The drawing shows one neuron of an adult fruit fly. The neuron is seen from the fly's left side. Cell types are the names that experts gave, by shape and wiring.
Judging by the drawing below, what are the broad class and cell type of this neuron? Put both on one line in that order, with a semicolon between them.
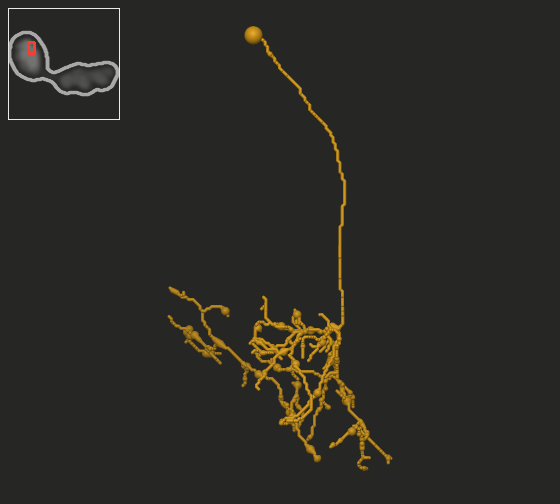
central-brain intrinsic neuron; CB1794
